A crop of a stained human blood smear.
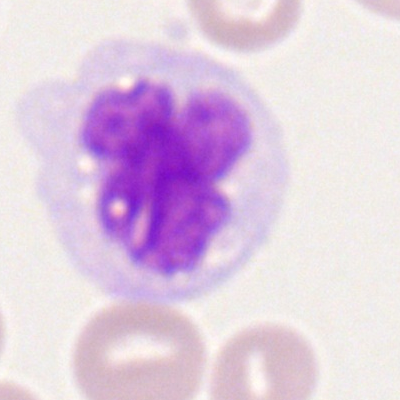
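Monocyte, the central cell of a stained blood smear. Its nucleus is divided into several lobes crowded together at the cell's centre, with no visible nucleoli. The cytoplasm shows no distinct coloured granules; a few tiny clear spots lie close to the nuclear edge.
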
